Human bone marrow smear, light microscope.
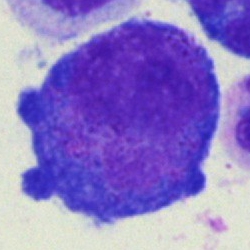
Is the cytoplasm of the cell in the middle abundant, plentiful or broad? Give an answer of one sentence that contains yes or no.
No, the cytoplasm is not plentiful; it forms only a thin rim.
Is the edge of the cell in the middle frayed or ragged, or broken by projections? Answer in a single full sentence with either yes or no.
Yes, along its outline the cell is ragged or frayed, or has projections, blebs or tags.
